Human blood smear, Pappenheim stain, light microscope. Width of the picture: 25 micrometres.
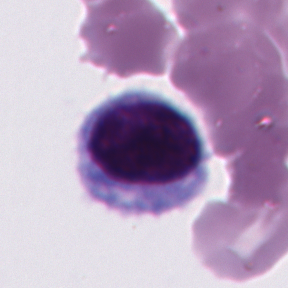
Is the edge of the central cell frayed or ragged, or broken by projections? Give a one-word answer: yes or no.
Yes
